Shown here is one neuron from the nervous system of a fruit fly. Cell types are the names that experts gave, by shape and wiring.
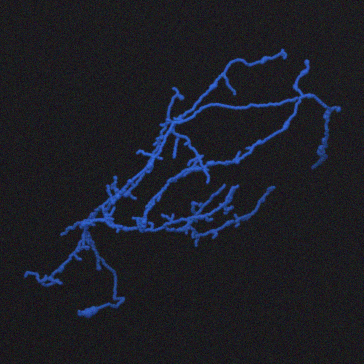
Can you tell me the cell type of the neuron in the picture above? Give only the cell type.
IN08A026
